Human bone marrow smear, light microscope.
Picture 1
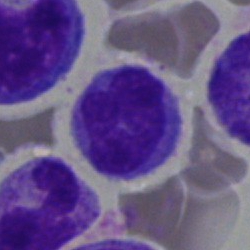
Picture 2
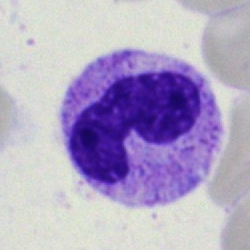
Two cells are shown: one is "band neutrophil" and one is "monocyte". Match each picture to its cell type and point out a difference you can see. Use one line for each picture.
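Picture 1 – monocyte. The nucleus fills almost the whole cell, leaving at most a very thin rim of cytoplasm.
Picture 2 – band neutrophil. The cytoplasm is plentiful and pale lilac-pink.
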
